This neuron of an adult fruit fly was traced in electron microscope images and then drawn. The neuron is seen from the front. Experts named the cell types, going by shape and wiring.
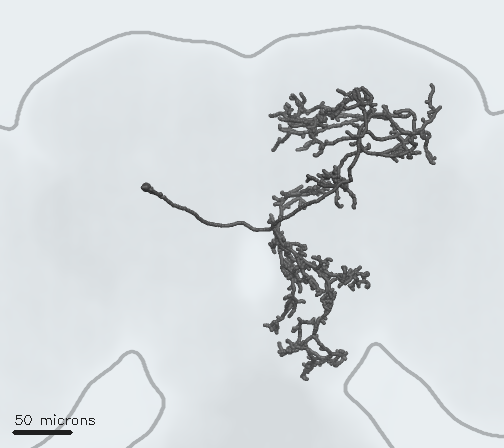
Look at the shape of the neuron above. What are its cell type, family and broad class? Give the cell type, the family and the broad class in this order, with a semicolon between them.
mALB5; hemilineage CREa1_ventral; central-brain intrinsic neuron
